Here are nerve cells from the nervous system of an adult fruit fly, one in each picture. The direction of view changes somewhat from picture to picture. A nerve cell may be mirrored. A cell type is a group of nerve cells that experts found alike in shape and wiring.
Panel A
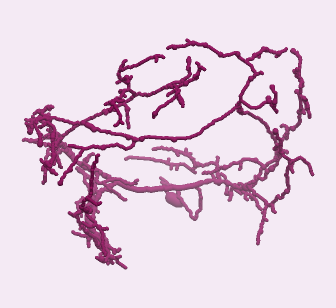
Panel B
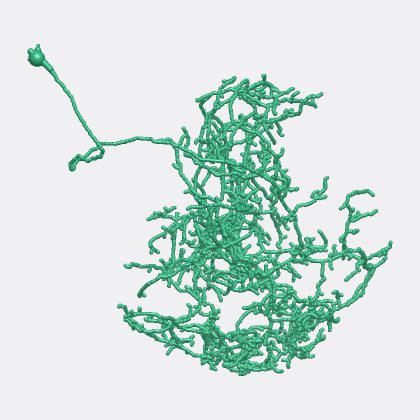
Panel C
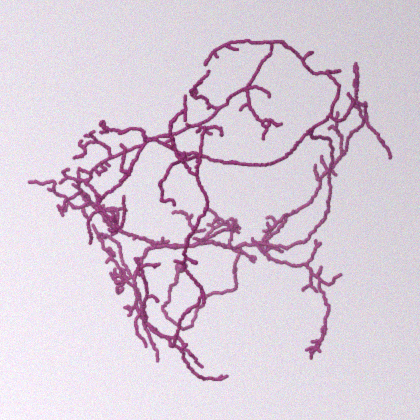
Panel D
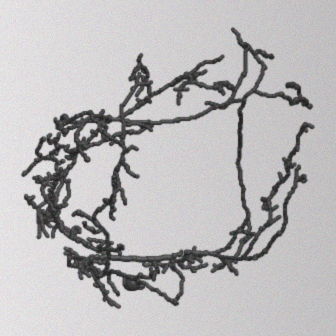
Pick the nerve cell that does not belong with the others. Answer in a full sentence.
Panel B shows a nerve cell of another cell type.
